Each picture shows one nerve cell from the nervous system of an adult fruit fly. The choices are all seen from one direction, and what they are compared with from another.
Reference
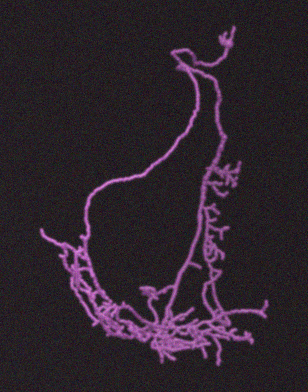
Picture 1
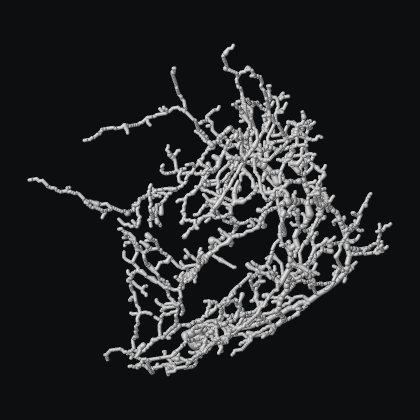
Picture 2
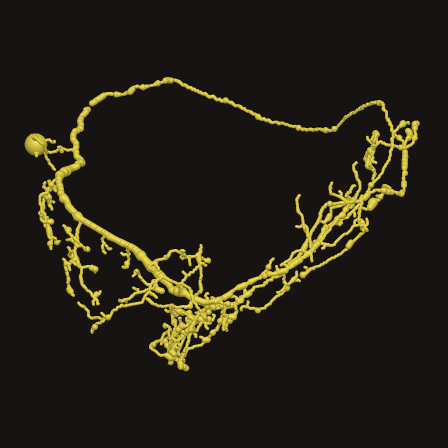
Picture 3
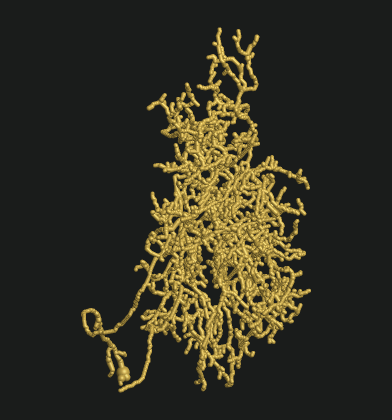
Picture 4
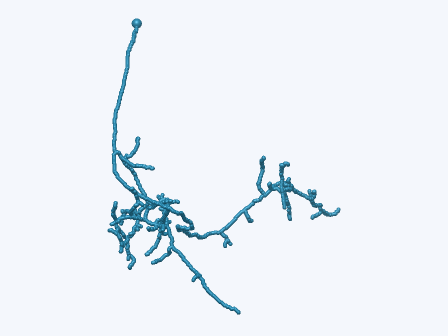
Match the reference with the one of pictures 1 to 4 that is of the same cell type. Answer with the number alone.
2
